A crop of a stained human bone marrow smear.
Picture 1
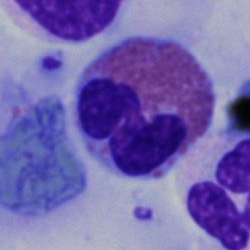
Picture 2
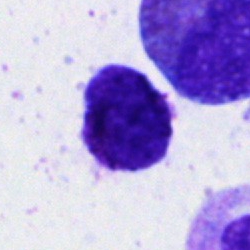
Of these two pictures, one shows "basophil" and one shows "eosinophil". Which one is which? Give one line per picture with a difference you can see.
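In picture 1 we see an eosinophil: The cytoplasm is abundant and pinkish in colour.
In picture 2 we see a basophil: The nucleus fills almost the whole cell.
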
